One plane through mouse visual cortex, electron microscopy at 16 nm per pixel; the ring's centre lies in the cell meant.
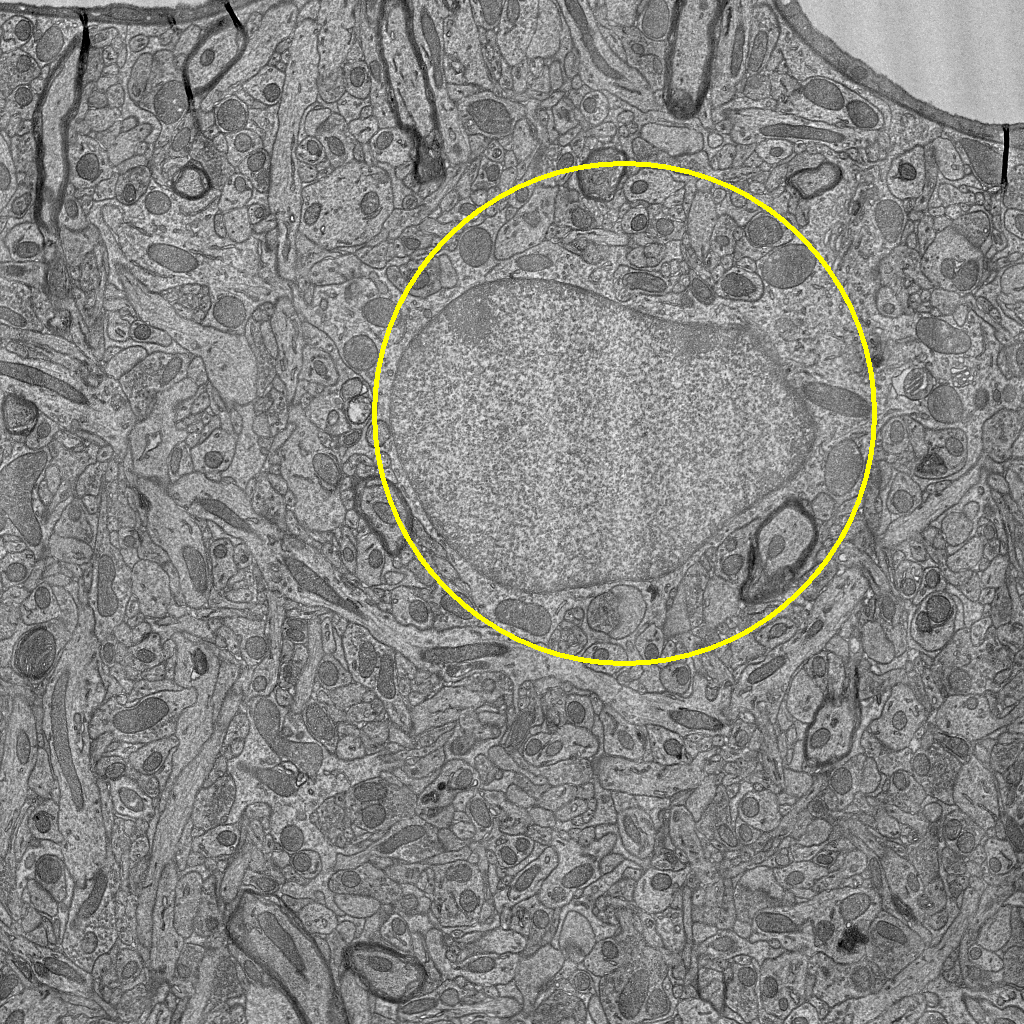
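Astrocyte, mouse visual cortex, electron micrograph. The nucleus lies wholly inside the ring and is an elongated oval, its long axis running from left to right. Its outline is mostly smooth, without deep infoldings, and no distinct nucleolus shows in this section.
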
